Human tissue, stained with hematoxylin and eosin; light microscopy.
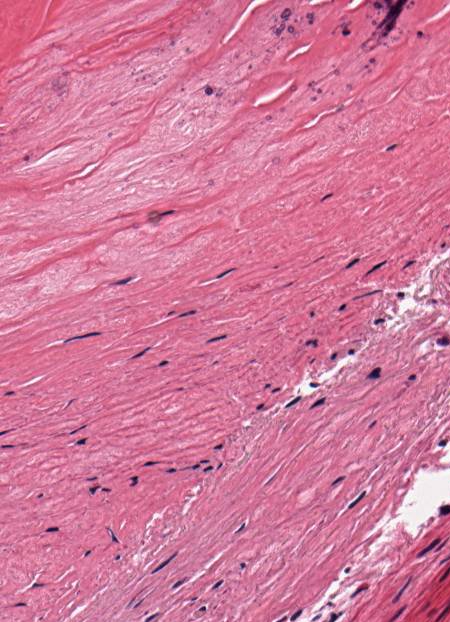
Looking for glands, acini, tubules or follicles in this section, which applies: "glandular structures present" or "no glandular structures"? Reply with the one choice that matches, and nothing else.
No glandular structures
